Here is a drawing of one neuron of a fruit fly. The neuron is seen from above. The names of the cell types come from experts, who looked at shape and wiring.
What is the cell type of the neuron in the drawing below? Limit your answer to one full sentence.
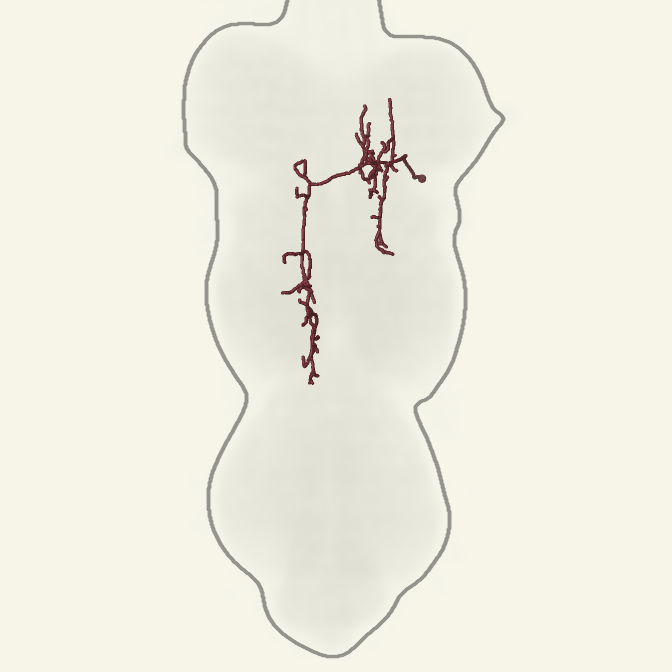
In terms of cell type, the neuron is IN06A076_c.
